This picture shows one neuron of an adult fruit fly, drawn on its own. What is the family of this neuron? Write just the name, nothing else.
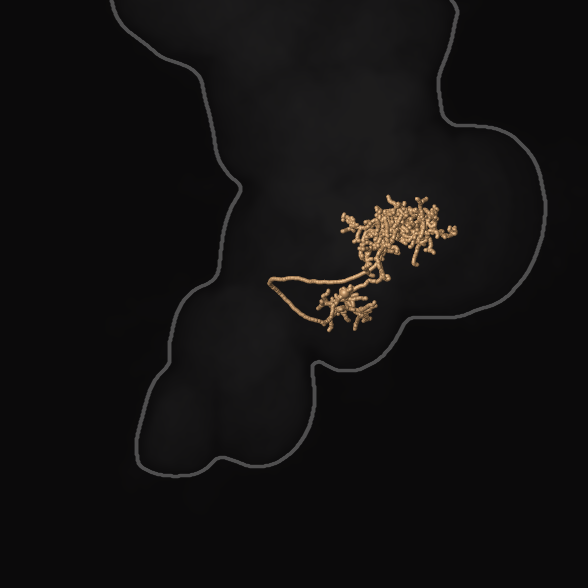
hemilineage 19A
